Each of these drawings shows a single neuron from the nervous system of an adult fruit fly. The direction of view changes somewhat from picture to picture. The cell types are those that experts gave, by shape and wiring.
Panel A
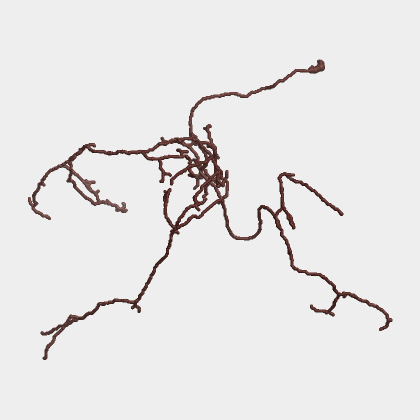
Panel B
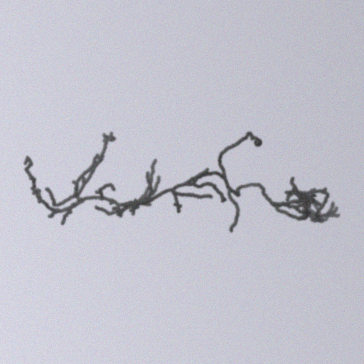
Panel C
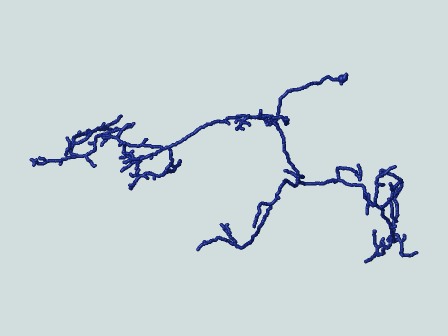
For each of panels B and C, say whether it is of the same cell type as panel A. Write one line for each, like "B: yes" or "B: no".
B: no
C: no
